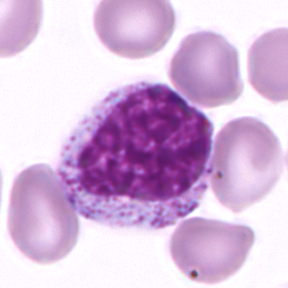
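Metamyelocyte in a stained smear of peripheral blood. Its nucleus is one unlobed mass, set off-centre so that it reaches the cell edge at the upper right. Around it the cytoplasm forms a pale, almost colourless rim, widest at the lower left. Scattered through that rim are many fine reddish-purple granules.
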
